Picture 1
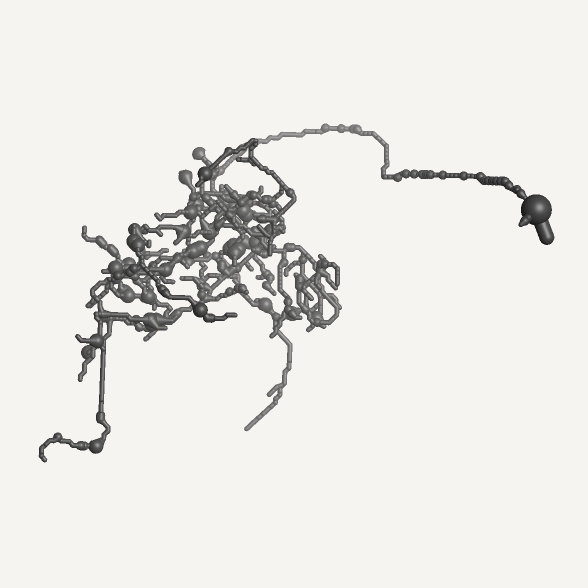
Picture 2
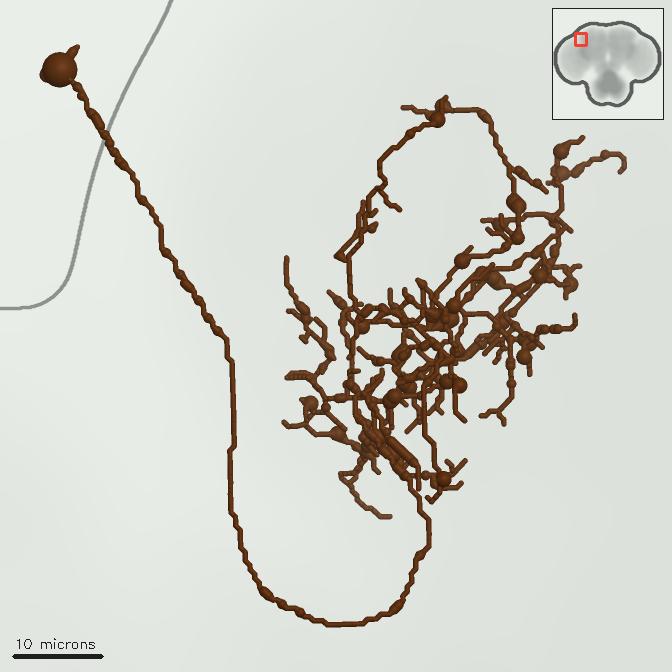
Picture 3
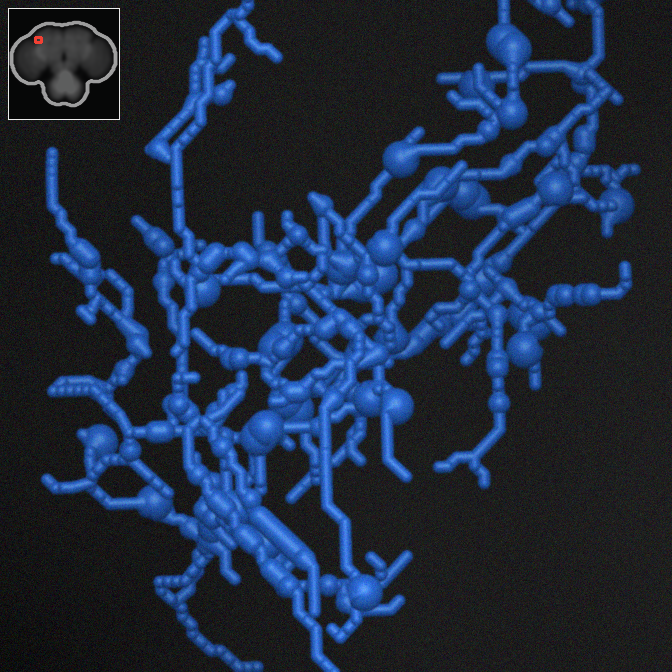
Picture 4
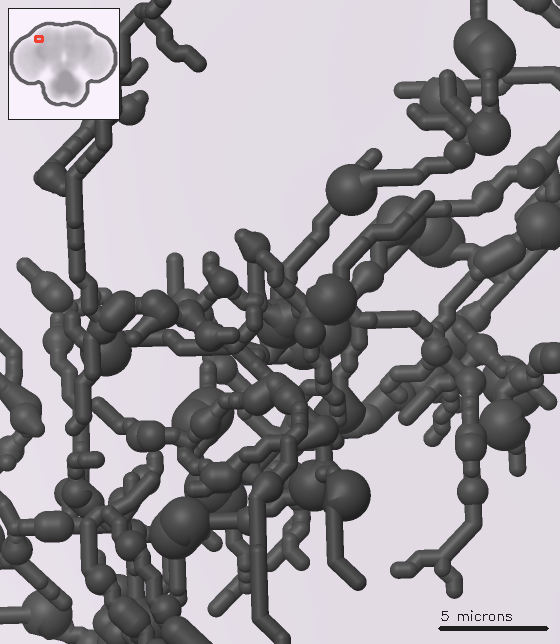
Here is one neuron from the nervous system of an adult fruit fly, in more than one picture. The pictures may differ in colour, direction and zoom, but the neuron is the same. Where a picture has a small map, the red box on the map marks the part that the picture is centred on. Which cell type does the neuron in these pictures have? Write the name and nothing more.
LHAV4a4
